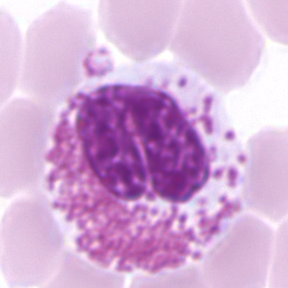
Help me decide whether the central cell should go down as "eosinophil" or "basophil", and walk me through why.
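It's an eosinophil. You can make out its nucleus: two lobes side by side, dark purple and coarsely clumped.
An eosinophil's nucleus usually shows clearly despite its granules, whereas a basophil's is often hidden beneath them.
Here the pink-red granules are clearly paler than the nucleus and packed most densely below it.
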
